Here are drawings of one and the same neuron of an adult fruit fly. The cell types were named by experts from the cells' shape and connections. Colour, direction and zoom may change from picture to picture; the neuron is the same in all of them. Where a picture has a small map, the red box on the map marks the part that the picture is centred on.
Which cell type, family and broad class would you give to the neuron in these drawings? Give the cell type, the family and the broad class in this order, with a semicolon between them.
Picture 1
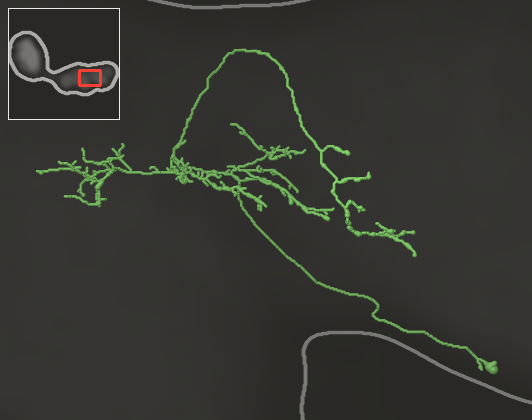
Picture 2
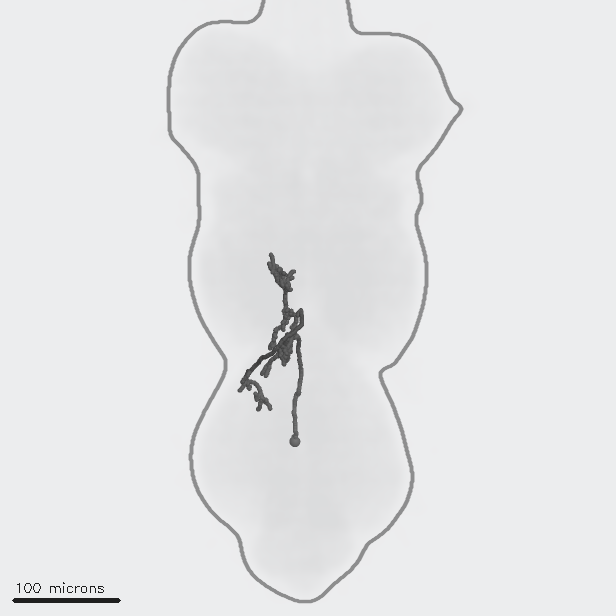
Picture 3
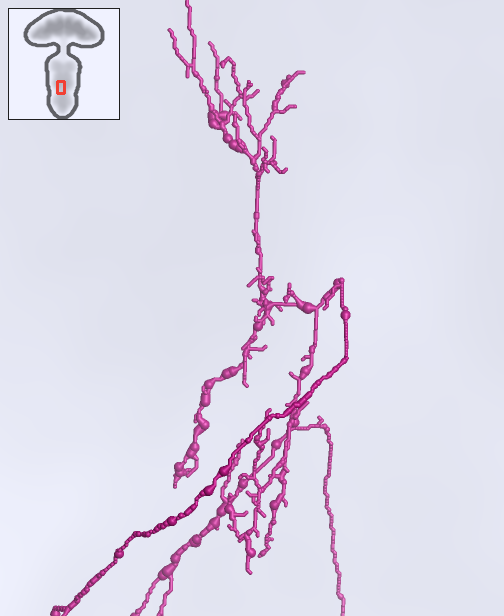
IN02A031; hemilineage 02A; nerve-cord intrinsic neuron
